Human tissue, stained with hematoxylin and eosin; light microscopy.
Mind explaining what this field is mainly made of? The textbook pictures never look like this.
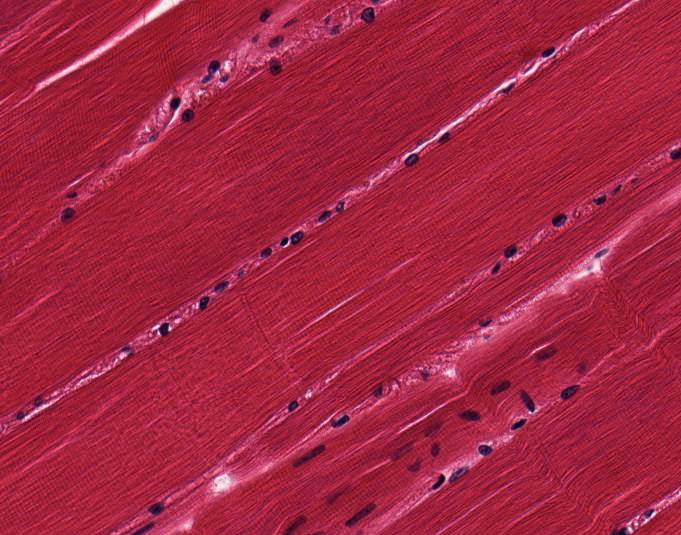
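So: skeletal muscle. The fibres are broad, straight and unbranched, with elongated nuclei at their edges rather than their centres.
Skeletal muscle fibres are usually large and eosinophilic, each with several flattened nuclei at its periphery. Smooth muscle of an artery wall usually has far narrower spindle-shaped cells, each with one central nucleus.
These broad fibres with edge-placed nuclei match the former. The cytoplasm is a deep eosinophilic red, and fine parallel lines run lengthwise along the fibres.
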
